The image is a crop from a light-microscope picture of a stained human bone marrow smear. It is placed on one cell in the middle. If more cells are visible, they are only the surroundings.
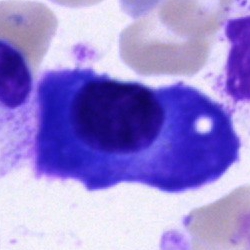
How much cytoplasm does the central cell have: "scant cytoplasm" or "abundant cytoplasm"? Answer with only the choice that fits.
Abundant cytoplasm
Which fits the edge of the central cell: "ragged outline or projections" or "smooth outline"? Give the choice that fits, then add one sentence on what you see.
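Ragged outline or projections. The cell is elongated horizontally and has an irregular, slightly ragged edge.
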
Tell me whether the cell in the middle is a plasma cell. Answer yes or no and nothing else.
yes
